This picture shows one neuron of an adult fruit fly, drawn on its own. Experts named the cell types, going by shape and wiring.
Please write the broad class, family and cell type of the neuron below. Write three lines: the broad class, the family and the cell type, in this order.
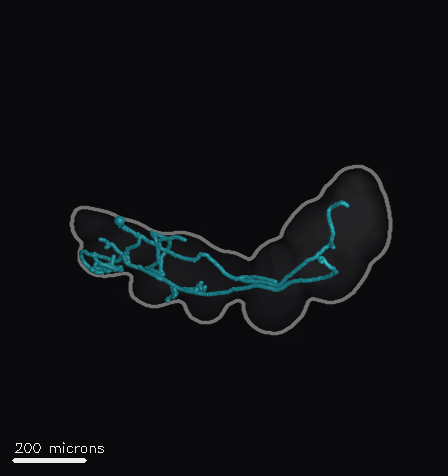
ascending neuron
hemilineage 09A
AN09A005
